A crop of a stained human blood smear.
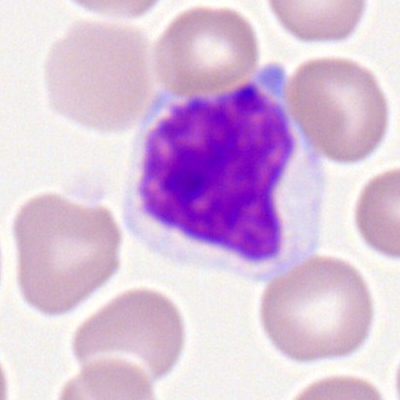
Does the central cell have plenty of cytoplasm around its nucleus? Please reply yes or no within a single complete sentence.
No, the cell does not have plenty of cytoplasm; its nucleus fills most of it.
